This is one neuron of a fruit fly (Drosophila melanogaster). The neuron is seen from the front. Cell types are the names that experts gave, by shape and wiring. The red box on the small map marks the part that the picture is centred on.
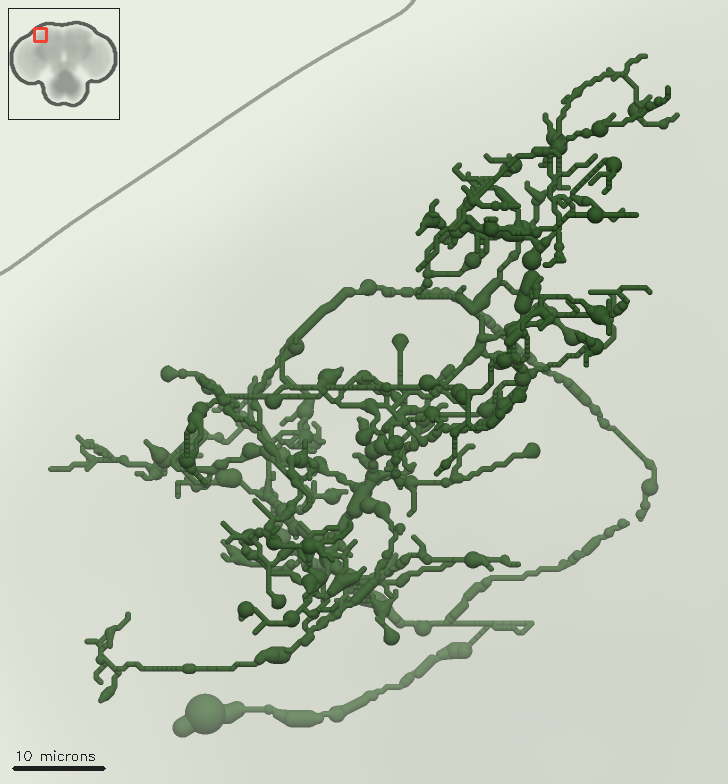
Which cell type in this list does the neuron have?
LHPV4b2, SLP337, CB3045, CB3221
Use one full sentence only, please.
Regarding its cell type, the neuron is CB3221.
